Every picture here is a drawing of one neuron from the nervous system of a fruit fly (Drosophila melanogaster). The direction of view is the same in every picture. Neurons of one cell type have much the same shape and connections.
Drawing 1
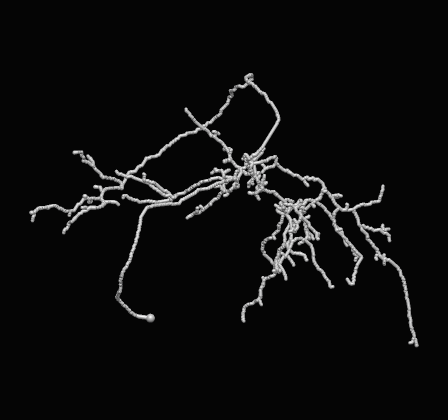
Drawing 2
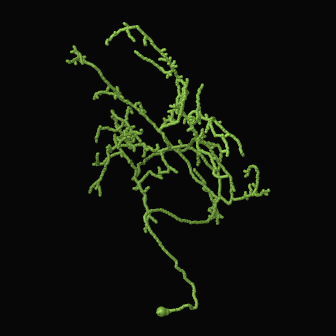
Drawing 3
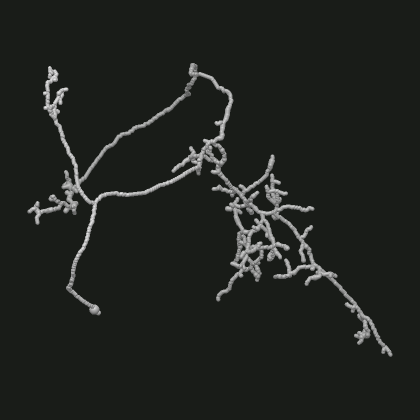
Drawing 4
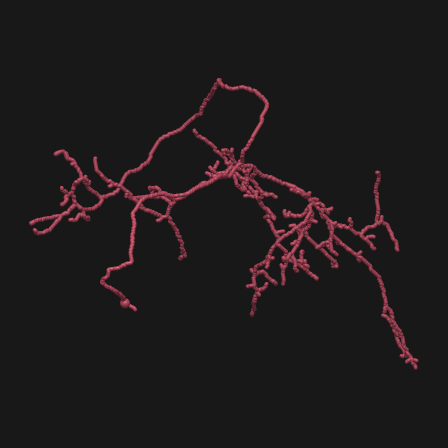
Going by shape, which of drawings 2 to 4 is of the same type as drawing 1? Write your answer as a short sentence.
Drawing 4 is of the same cell type.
